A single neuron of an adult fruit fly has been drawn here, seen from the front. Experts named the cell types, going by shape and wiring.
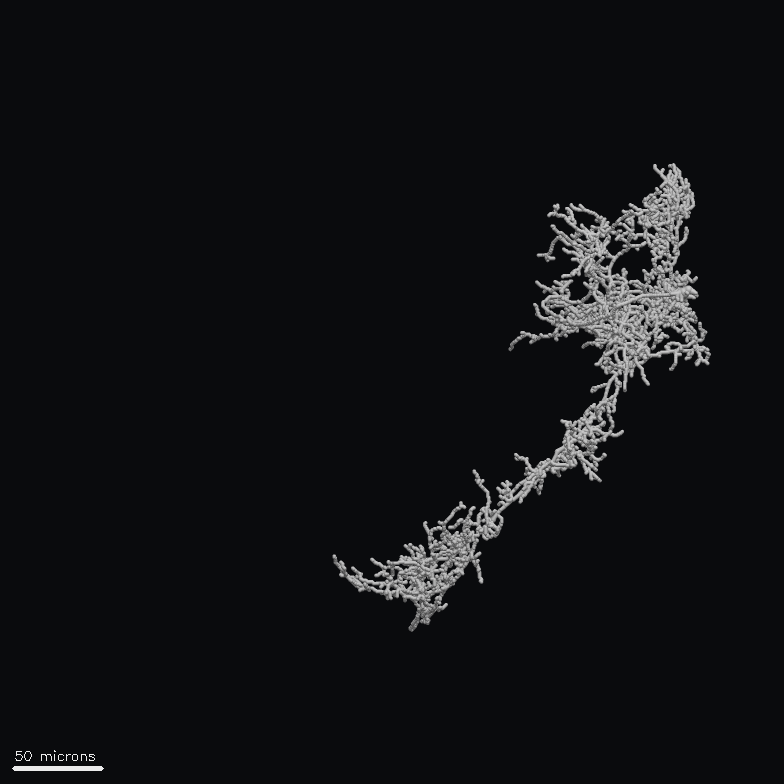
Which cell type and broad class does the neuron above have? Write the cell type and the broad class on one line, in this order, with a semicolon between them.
AVLP209; central-brain intrinsic neuron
